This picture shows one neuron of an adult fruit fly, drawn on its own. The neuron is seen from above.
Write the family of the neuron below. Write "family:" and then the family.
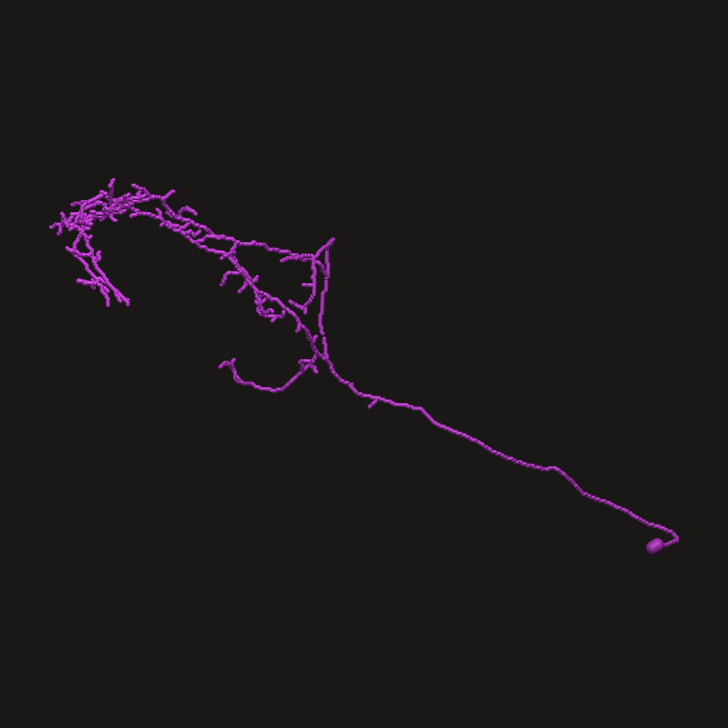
family: hemilineage DM6_posterior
